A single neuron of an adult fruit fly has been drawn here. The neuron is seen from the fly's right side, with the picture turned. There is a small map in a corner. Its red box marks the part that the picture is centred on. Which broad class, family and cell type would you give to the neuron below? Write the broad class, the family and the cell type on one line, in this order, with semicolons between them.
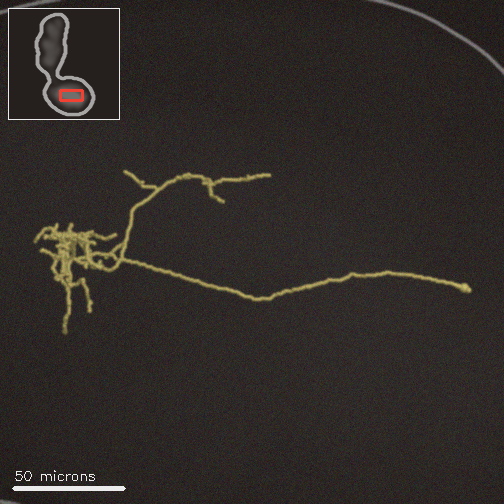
central-brain intrinsic neuron; hemilineage DM1_antero_ventral; WED101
